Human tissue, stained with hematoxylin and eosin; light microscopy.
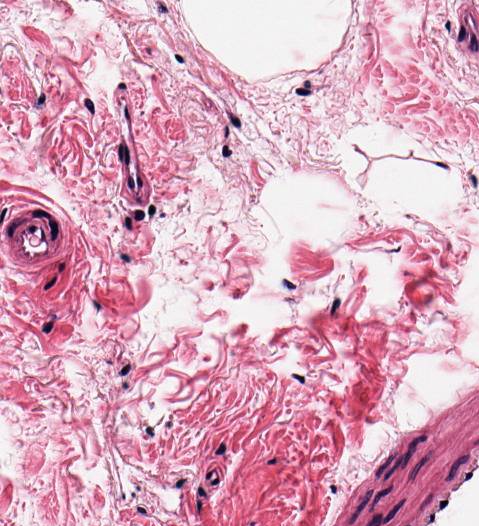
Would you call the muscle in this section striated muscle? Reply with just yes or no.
No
